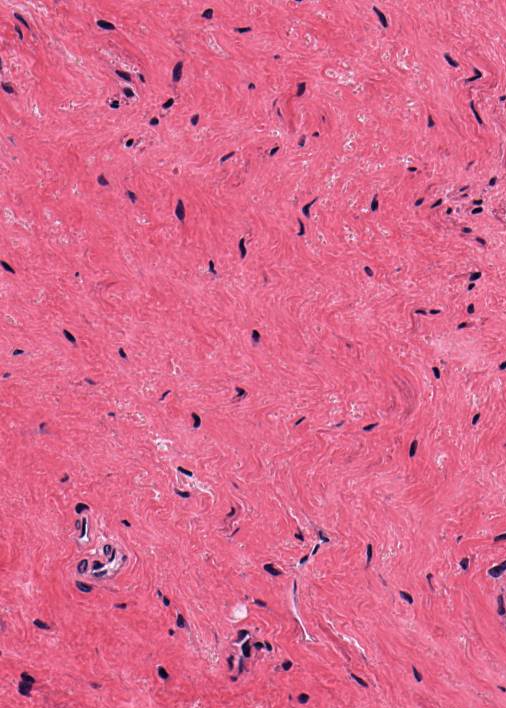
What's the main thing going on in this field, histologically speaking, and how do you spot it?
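Dense connective tissue fills this field. Check one: the collagen fibres are wavy and run in interlacing, swirling directions. Check two: nuclei are sparse and widely spaced, each small, dark and elongated with tapered ends, some slightly wavy. Check three: no distinct cytoplasm shows apart from the surrounding collagen.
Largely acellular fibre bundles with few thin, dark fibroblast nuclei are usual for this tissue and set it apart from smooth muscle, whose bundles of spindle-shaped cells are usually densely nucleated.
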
